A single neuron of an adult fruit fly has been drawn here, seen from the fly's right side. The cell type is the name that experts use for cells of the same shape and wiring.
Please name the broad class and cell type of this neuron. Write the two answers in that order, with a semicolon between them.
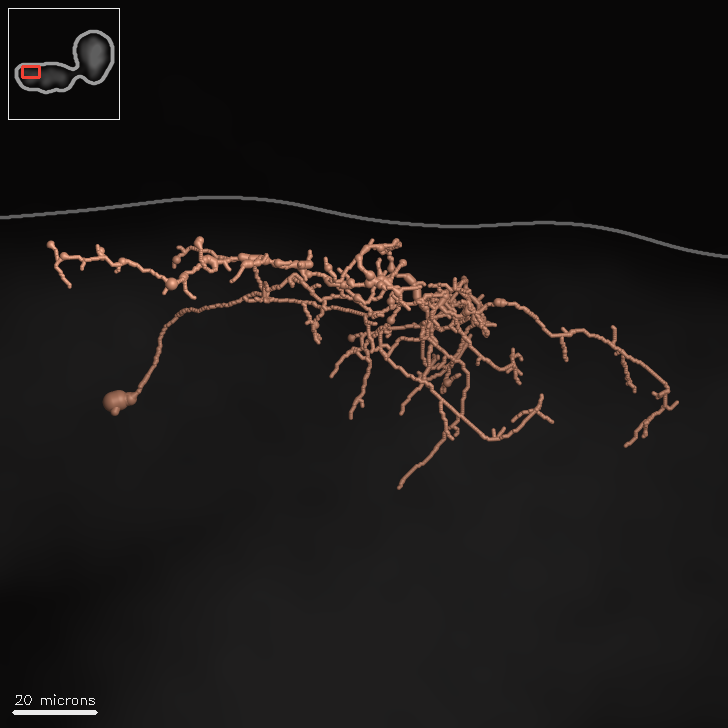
nerve-cord intrinsic neuron; INXXX402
